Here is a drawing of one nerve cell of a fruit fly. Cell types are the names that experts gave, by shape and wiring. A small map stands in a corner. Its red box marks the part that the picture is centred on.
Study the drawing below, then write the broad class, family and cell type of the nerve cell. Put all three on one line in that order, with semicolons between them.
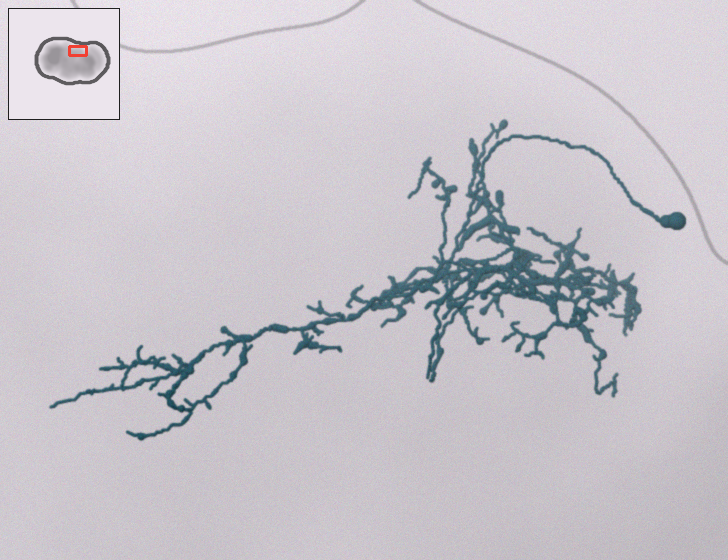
central-brain intrinsic neuron; hemilineage TRdm; GNG238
